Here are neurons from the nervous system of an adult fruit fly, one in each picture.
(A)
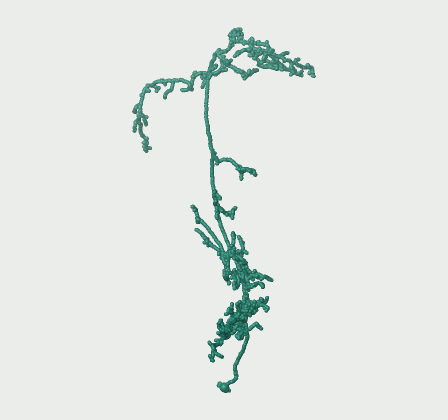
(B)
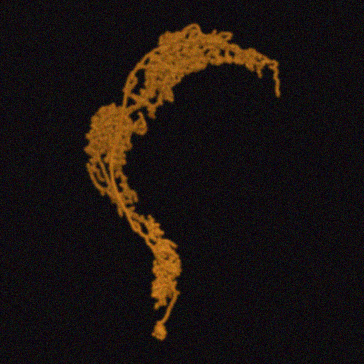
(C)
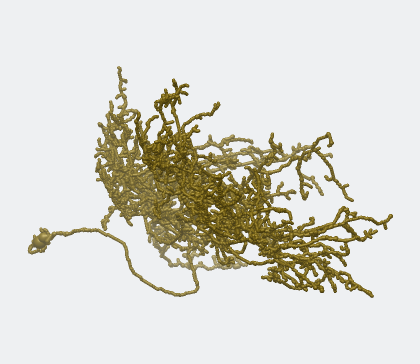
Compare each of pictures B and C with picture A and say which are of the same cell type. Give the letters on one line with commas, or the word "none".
B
